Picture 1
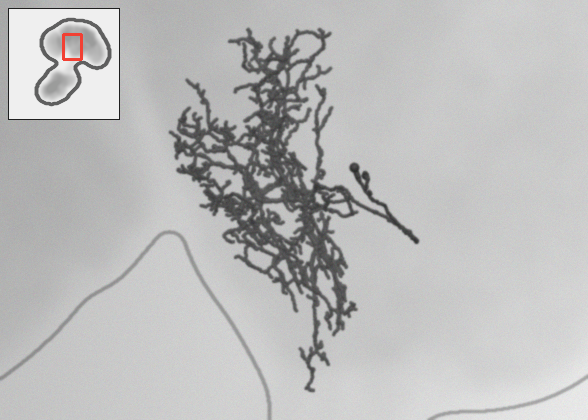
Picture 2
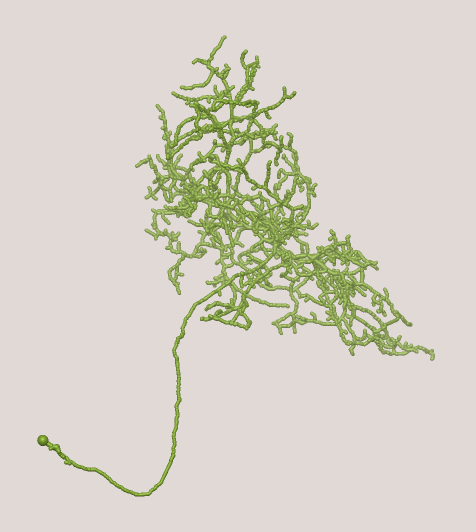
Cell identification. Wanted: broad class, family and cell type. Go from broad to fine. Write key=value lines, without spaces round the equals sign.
broad_class=central-brain intrinsic neuron
family=hemilineage MD3
cell_type=GNG315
